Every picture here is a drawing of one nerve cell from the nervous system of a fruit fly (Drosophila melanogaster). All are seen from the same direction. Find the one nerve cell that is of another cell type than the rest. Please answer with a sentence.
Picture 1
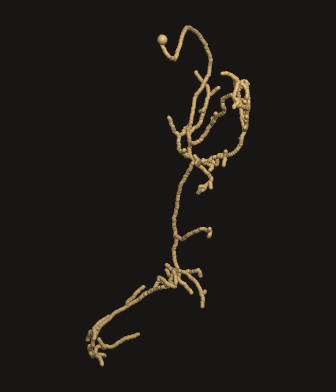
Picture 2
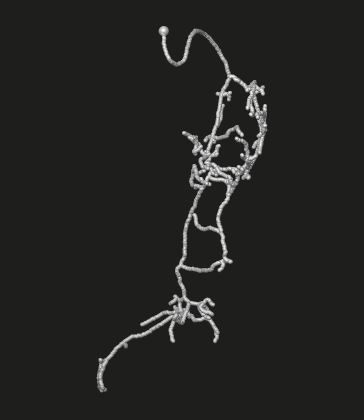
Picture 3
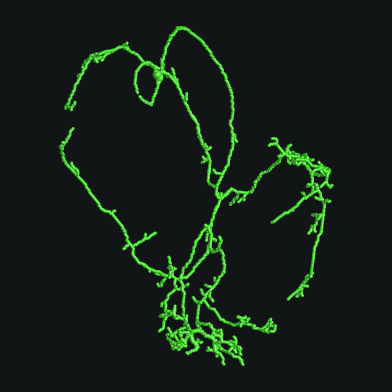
The nerve cell in picture 3 is of another cell type than the rest.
